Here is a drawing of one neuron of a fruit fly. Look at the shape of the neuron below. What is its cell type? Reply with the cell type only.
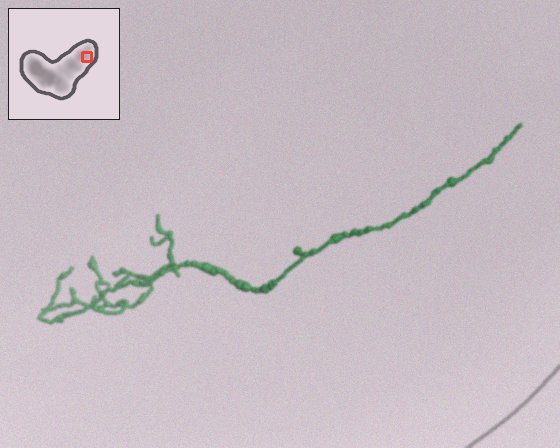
LgLG1b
